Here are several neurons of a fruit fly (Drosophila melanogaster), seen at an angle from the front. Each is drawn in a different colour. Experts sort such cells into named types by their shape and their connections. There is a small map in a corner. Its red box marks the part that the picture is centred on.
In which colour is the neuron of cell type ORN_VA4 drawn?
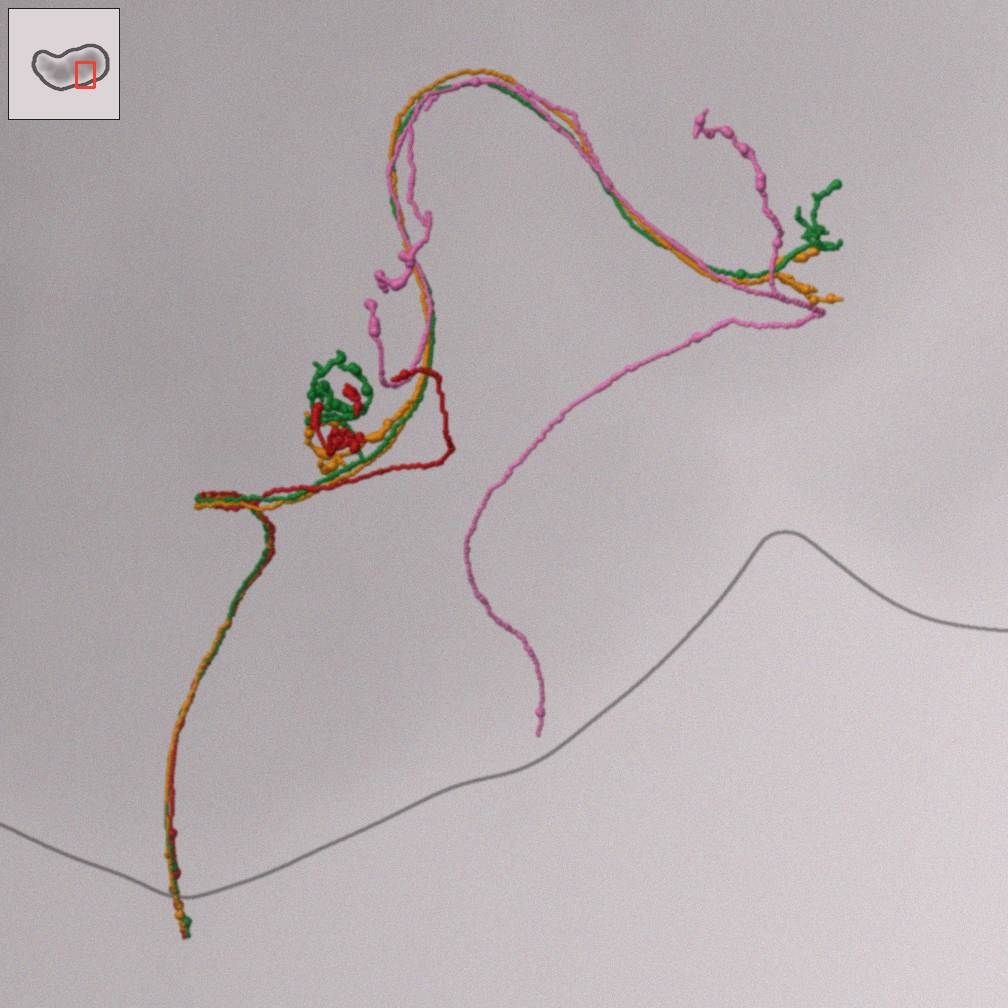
orange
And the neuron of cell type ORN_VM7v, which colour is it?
pink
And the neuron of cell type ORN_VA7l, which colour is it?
red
